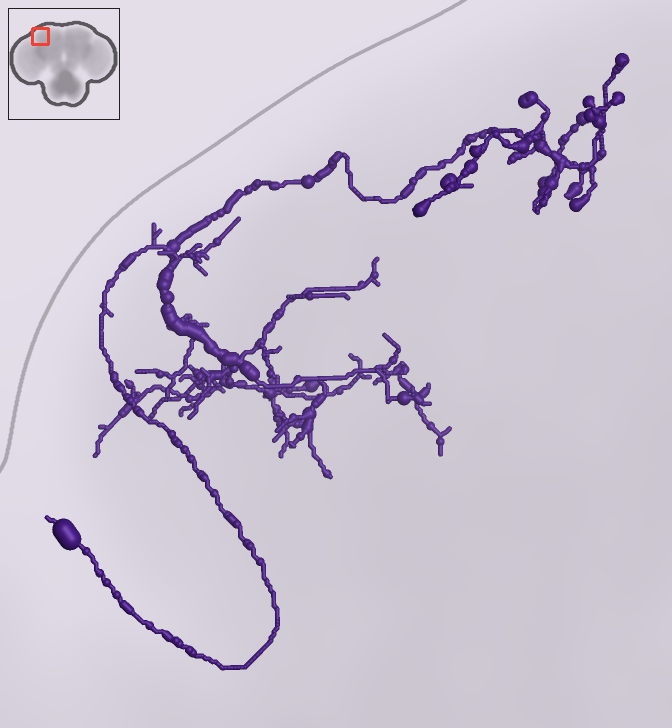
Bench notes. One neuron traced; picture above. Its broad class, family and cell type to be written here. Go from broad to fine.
central-brain intrinsic neuron; hemilineage VPNl&d1_dorsal; CB2089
